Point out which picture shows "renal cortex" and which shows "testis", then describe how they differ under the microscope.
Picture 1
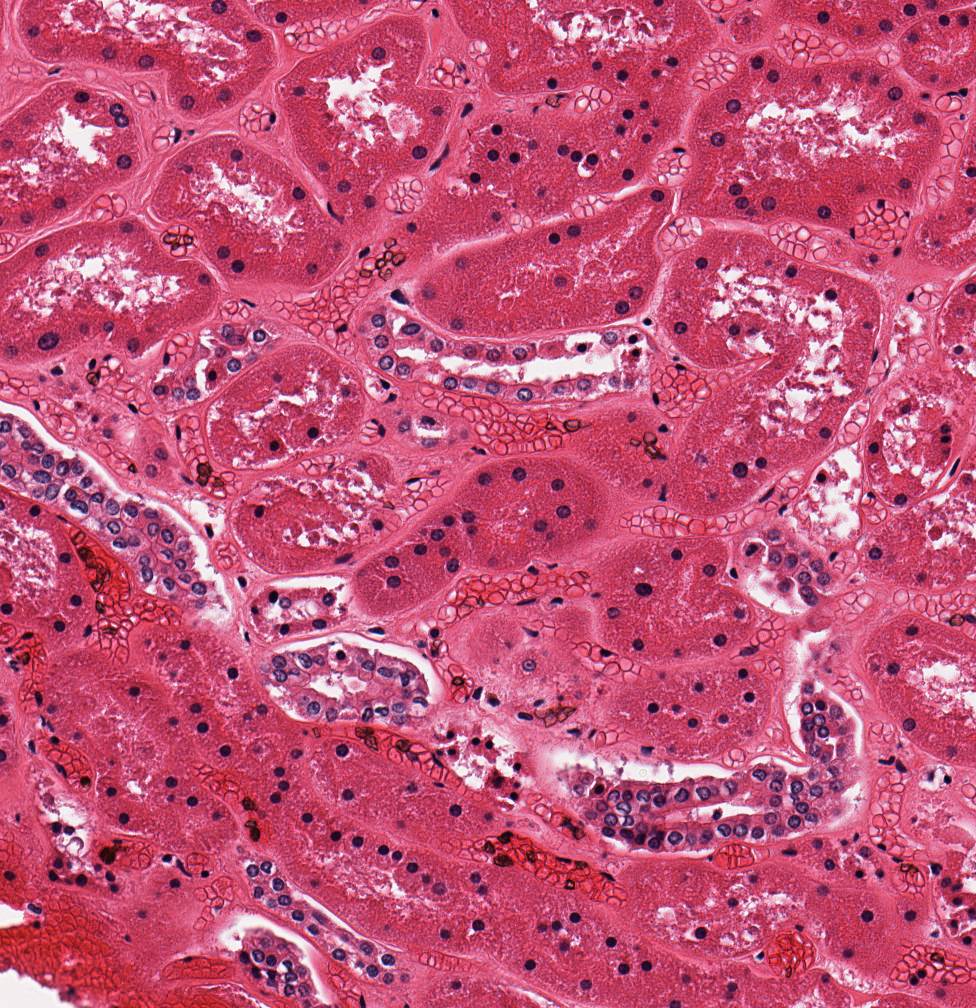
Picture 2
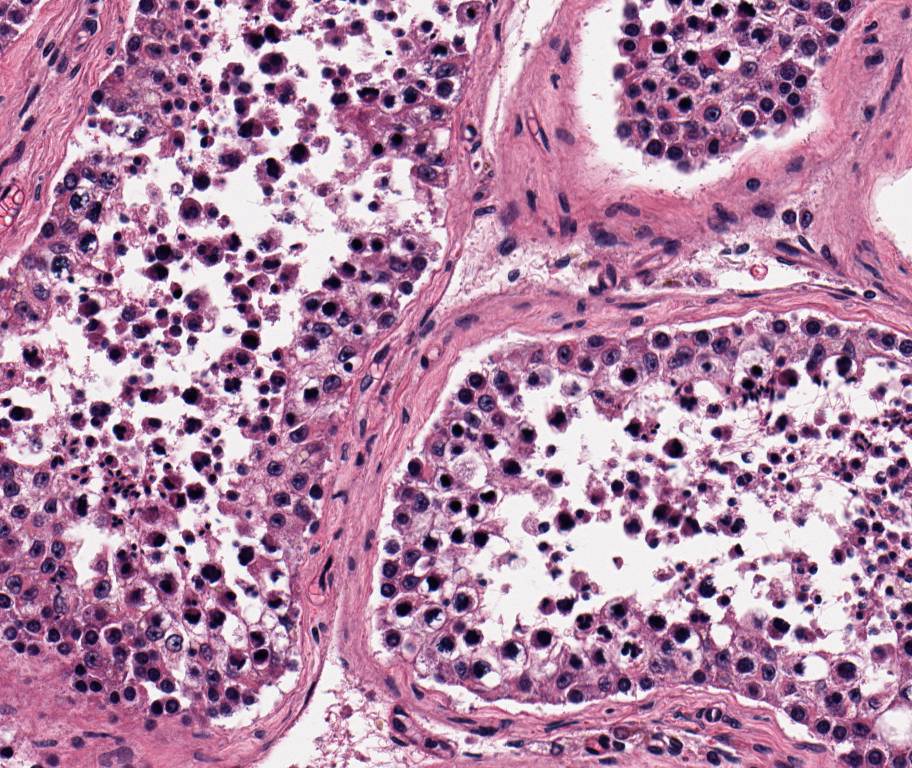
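Picture 1 is renal cortex and picture 2 is testis. The renal cortex consists of closely packed tubules cut in various planes, with very little stroma between them. Most are lined by cells with abundant granular, deep pink cytoplasm and widely spaced round, dark nuclei. Their irregular lumens hold fluffy pale-pink material mixed with white spaces. The testis shows parts of several closely packed rounded tubules: large profiles on the left and lower right, a smaller one at the top right. These are lined by many layers of rounded cells with round nuclei rather than by a single layer. The centres of the two large tubules are filled with loosely scattered detached cells, many with small, dense, very dark nuclei, and pale wispy debris.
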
